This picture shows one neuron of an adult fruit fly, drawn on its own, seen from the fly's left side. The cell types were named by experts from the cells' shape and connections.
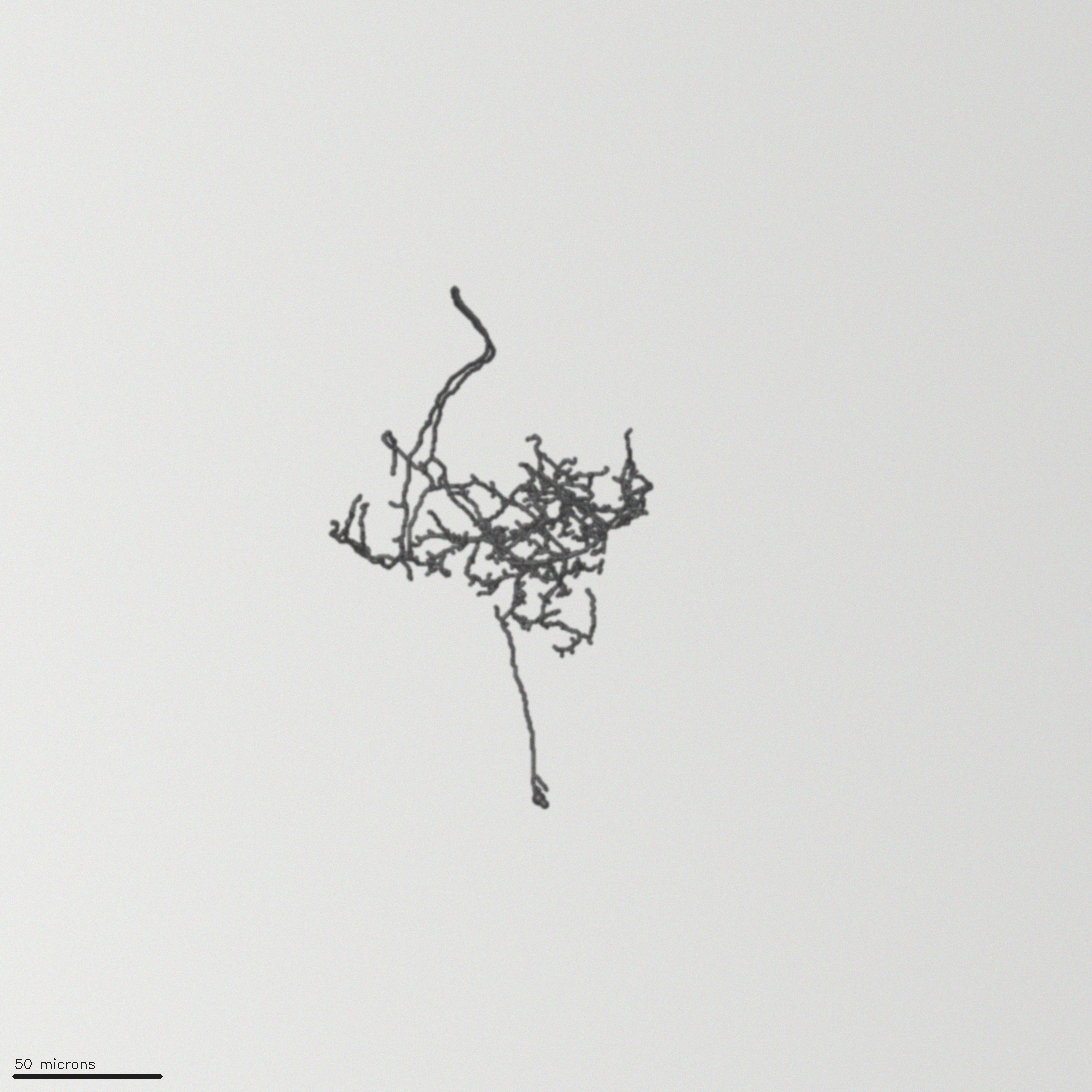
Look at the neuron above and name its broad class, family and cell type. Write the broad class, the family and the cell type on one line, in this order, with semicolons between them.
central-brain intrinsic neuron; hemilineage VLPl&p1_lateral; CB2090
